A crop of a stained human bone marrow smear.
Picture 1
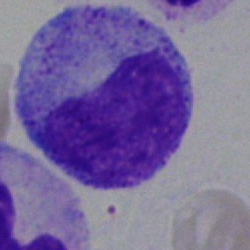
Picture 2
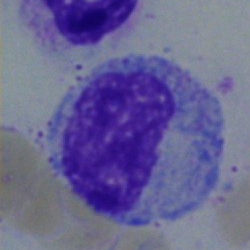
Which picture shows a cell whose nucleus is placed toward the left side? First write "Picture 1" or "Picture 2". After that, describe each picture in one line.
Picture 2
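In picture 1: The nucleus fills the lower right part of the cell.
In picture 2: The nucleus sits off-centre, toward the left side of the cell.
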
